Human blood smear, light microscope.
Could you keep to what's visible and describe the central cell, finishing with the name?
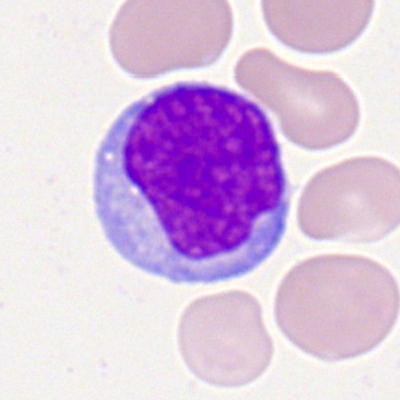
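Toward the upper right of the cell lies the nucleus, which bears a shallow indentation on its lower-left side. Its chromatin is coarsely clumped, with paler patches between dark purple areas. Pale blue cytoplasm forms a rim around it, broadest on the left side of the cell. The central cell is a lymphocyte.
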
